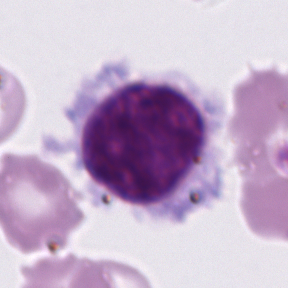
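Hairy cell: notice how the outline is irregular, fringed with fine ragged projections around its edge. The nucleus fills most of the cell, leaving a modest rim of pale grey-blue cytoplasm, and its chromatin is dark purple and dense, slightly clumped.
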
